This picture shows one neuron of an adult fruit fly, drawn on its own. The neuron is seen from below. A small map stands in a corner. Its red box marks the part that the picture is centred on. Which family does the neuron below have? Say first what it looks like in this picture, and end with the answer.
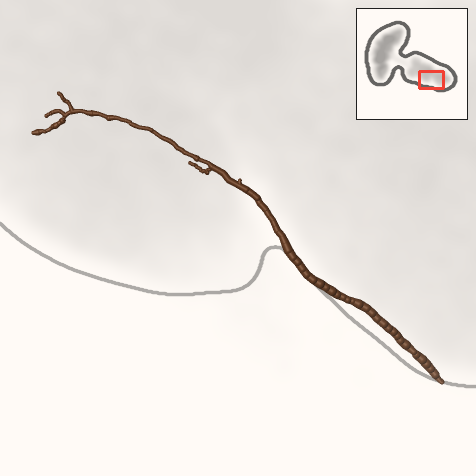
It is in the nerve cord and does not reach the brain. The drawing shows no cell body. It has a dozen or fewer branch ends. It is a sensory neuron entering the nerve cord. The name of its family is class mechanosensory proprioceptive.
